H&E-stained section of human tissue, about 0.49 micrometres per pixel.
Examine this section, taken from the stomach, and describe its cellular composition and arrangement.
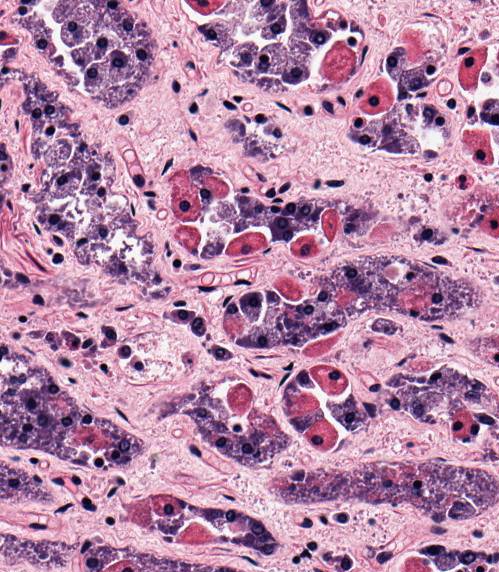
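Cells lie in irregular nests and cords throughout, split up by bands of pink stroma. Most of them, I see, have dark purple, finely granular cytoplasm. Scattered among them are cells with abundant smooth bright pink cytoplasm, most numerous upper right and centre. Nuclei? Mostly single, round, darkly stained.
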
